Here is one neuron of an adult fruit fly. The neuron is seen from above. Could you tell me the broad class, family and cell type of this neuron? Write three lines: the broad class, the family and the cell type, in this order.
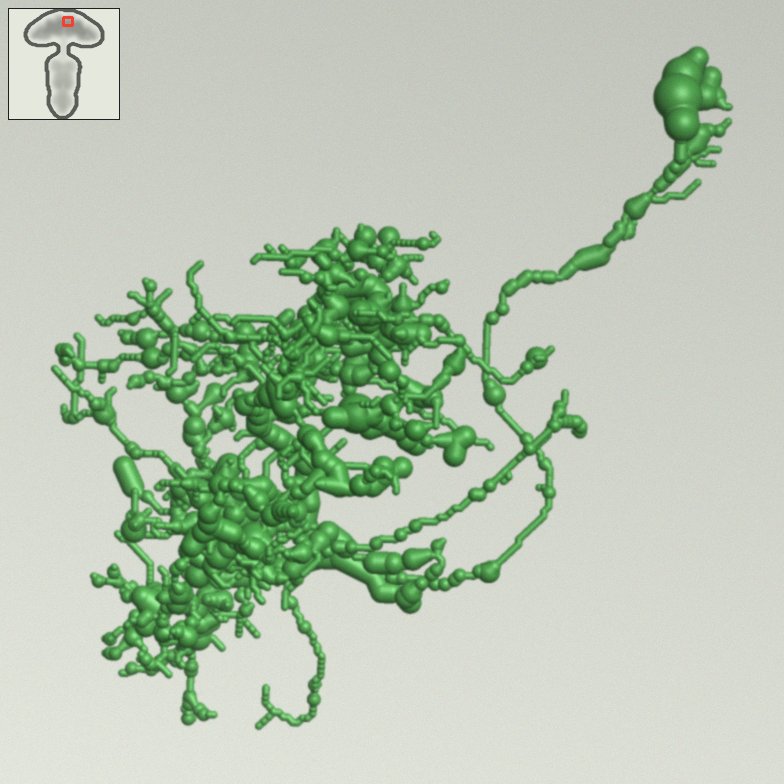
central-brain intrinsic neuron
hemilineage TRdl_b
PRW047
